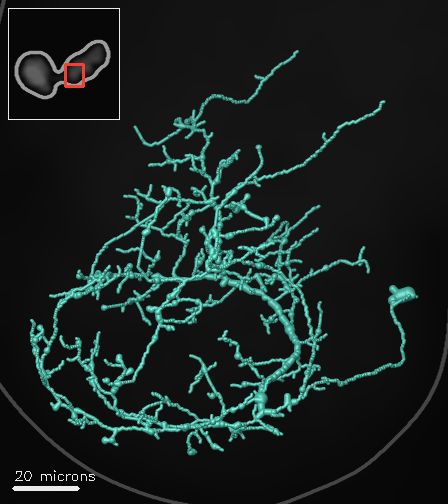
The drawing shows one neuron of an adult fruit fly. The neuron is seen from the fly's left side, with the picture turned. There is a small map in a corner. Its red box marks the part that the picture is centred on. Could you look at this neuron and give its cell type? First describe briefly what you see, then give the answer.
Its cell body lies on the right of the picture. From top to bottom in the picture it spans about 130 microns. Its broad class is nerve-cord intrinsic neuron. The cell type is IN04B019.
